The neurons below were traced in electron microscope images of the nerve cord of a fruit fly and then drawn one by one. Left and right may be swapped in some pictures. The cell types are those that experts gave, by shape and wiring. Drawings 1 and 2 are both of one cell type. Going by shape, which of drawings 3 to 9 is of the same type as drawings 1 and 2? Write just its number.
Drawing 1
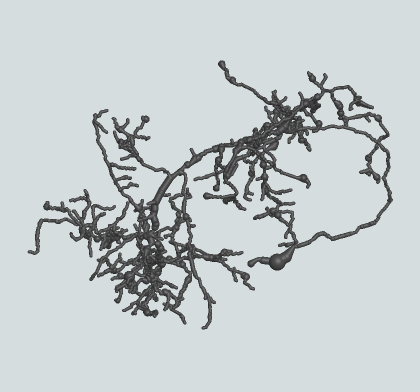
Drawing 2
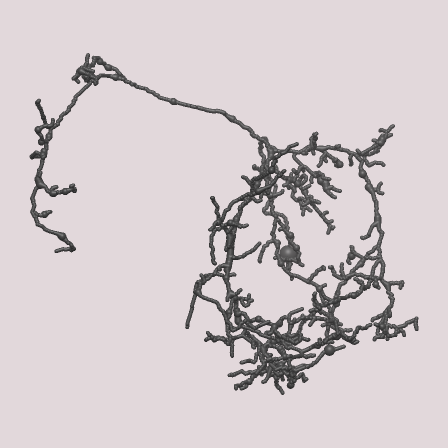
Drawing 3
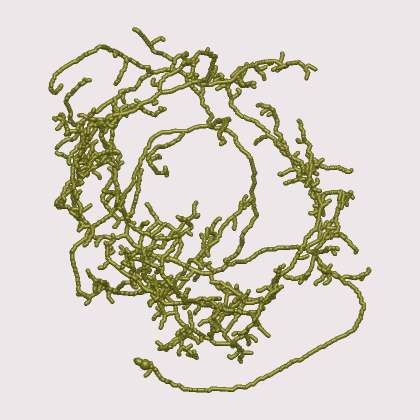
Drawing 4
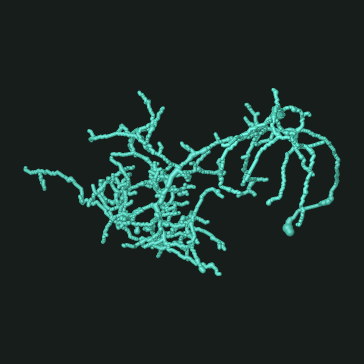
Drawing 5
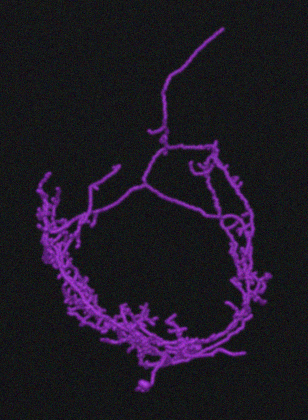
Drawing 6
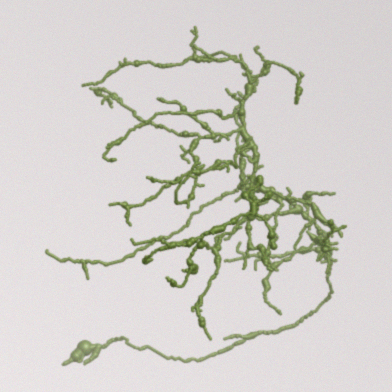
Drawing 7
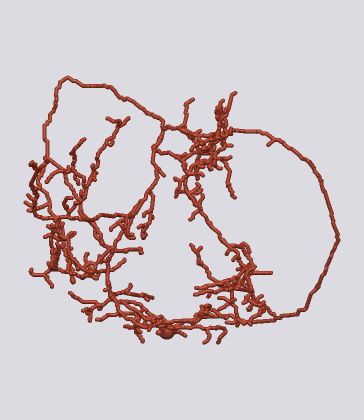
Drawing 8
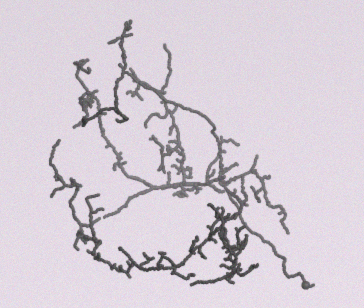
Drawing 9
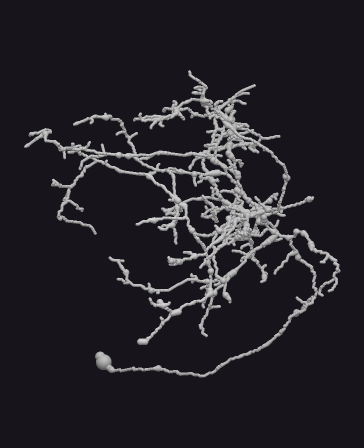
4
